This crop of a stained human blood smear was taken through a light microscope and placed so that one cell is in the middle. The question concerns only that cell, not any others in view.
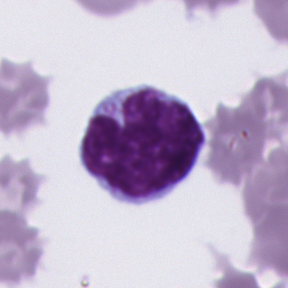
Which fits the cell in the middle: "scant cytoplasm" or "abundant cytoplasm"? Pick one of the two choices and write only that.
Scant cytoplasm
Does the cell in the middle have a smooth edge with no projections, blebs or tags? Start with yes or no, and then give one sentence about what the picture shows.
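Yes. The cell has a roughly round, smooth outline.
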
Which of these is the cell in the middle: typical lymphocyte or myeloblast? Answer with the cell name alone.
typical lymphocyte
